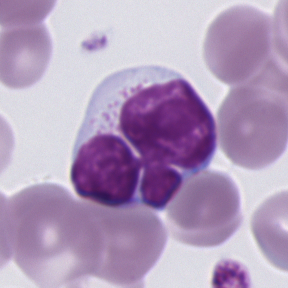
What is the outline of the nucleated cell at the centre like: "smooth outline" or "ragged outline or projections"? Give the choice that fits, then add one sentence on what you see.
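Smooth outline. The cell outline is smooth, without surface projections.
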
